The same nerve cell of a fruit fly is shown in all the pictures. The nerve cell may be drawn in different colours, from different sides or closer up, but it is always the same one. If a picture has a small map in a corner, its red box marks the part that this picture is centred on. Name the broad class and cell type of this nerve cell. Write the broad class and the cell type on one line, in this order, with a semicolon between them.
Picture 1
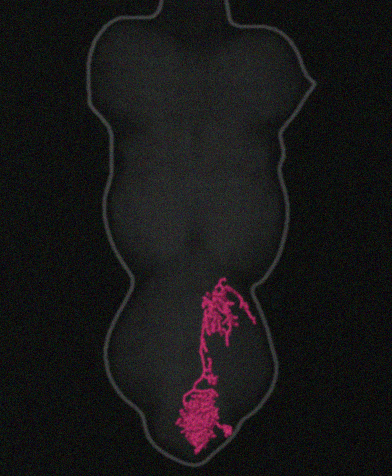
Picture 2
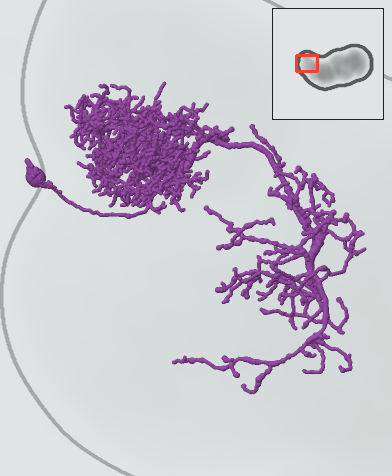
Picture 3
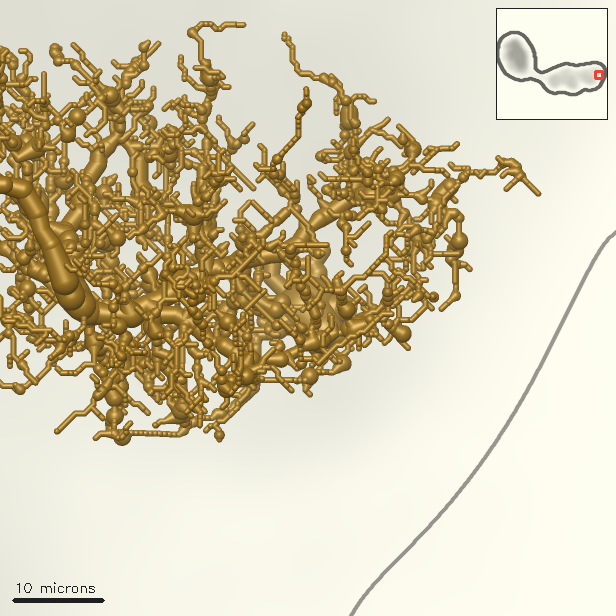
nerve-cord intrinsic neuron; INXXX087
